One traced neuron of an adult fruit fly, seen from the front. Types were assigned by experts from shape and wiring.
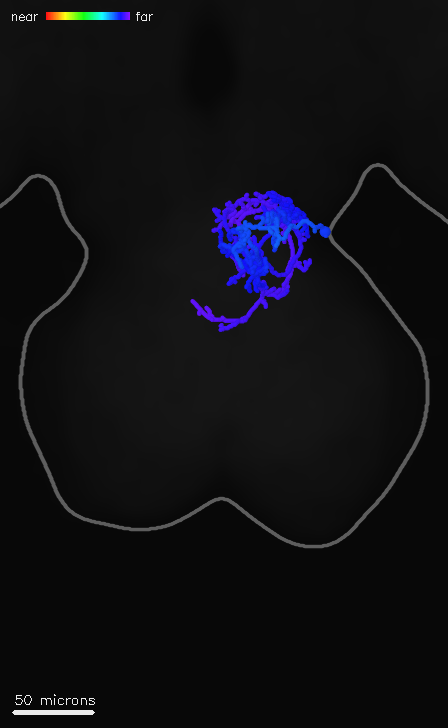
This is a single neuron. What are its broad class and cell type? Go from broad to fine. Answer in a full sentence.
A nerve-cord intrinsic neuron, type INXXX474.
